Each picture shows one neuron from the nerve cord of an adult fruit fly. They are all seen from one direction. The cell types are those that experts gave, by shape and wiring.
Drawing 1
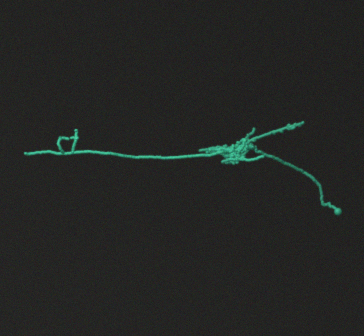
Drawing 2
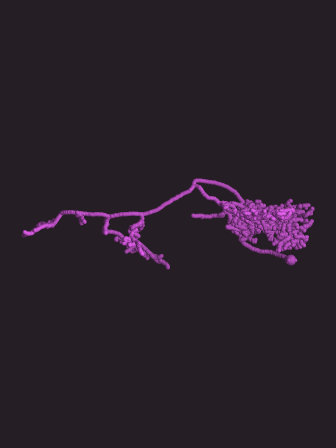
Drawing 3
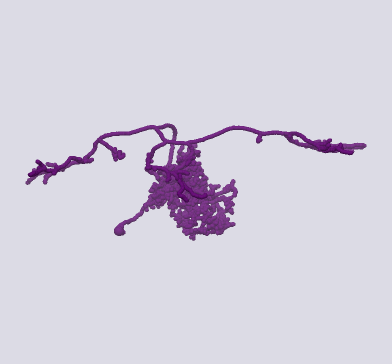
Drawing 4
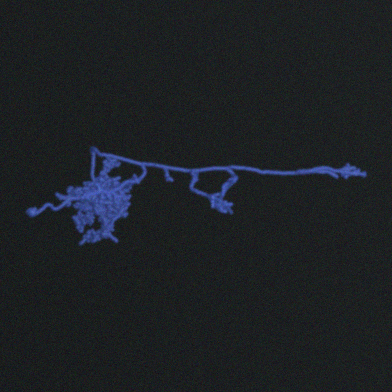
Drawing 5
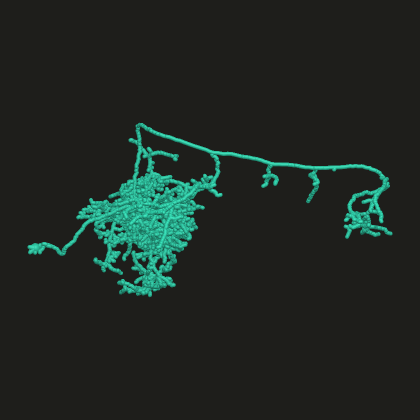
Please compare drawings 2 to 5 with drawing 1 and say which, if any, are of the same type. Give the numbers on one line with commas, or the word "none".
none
